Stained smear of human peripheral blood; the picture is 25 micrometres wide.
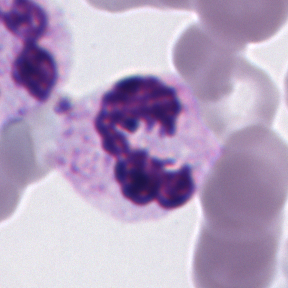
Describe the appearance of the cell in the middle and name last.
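Nucleoli are not visible in the nucleus. The cytoplasm contains fine pink-violet granules and no vacuoles. The cell border is smooth, without projections. The cell is a segmented neutrophil.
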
